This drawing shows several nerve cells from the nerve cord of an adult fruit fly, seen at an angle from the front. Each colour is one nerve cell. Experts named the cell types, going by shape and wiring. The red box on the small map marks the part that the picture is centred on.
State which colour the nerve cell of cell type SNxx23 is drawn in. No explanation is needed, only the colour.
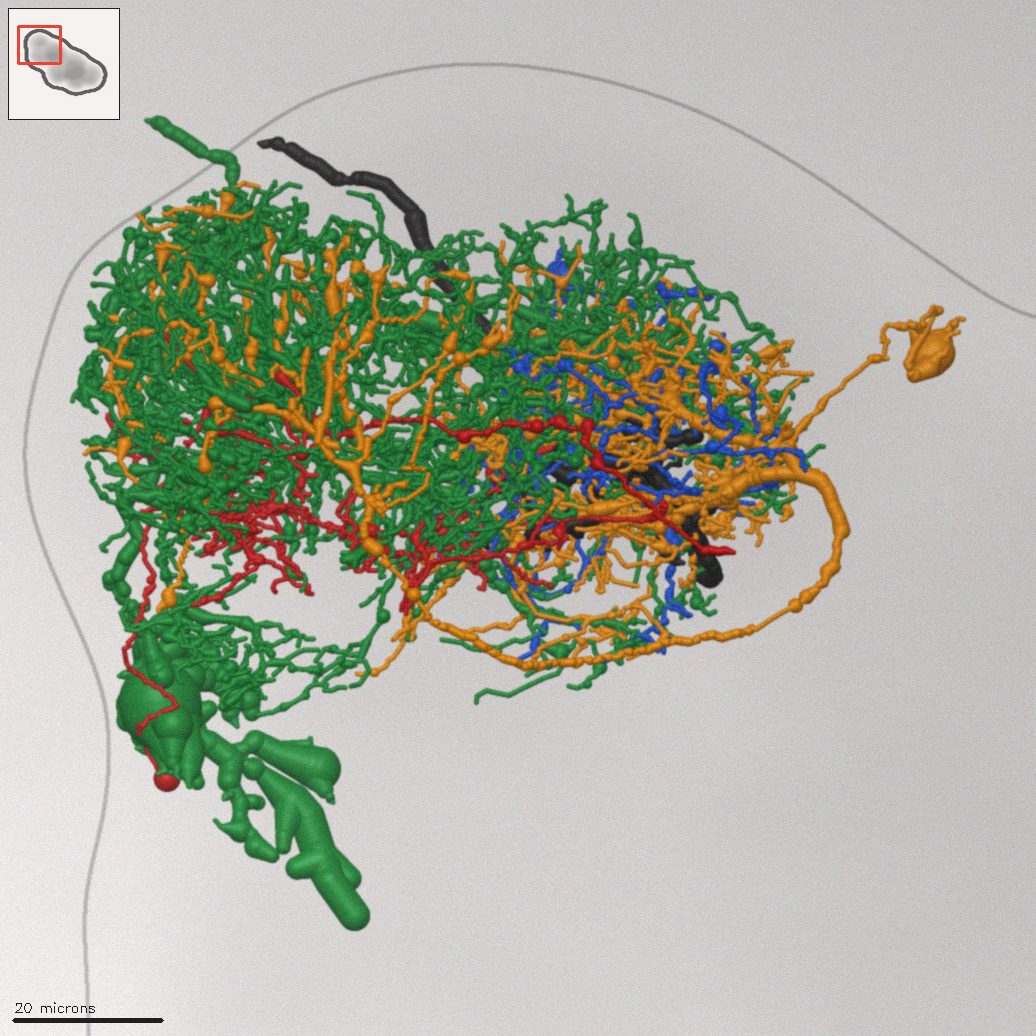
black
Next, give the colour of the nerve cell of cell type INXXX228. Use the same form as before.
orange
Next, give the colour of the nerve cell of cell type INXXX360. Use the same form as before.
red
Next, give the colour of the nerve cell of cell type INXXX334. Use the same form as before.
blue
